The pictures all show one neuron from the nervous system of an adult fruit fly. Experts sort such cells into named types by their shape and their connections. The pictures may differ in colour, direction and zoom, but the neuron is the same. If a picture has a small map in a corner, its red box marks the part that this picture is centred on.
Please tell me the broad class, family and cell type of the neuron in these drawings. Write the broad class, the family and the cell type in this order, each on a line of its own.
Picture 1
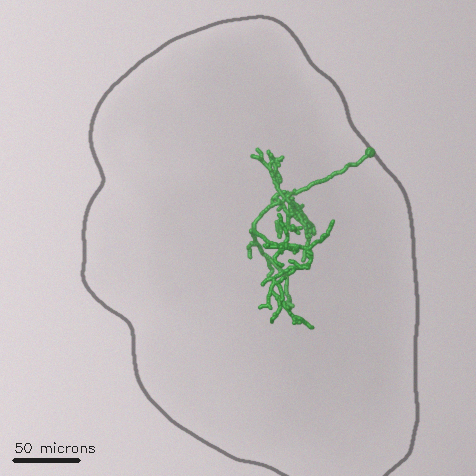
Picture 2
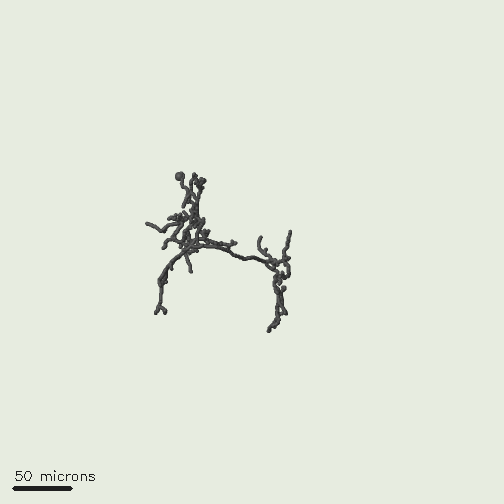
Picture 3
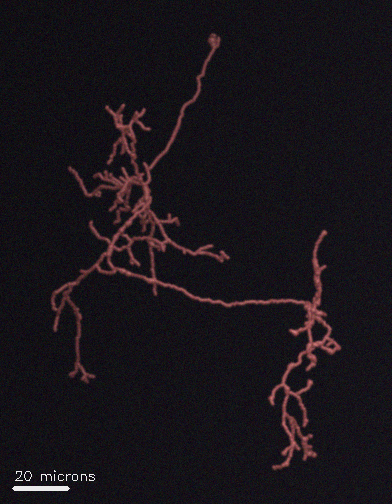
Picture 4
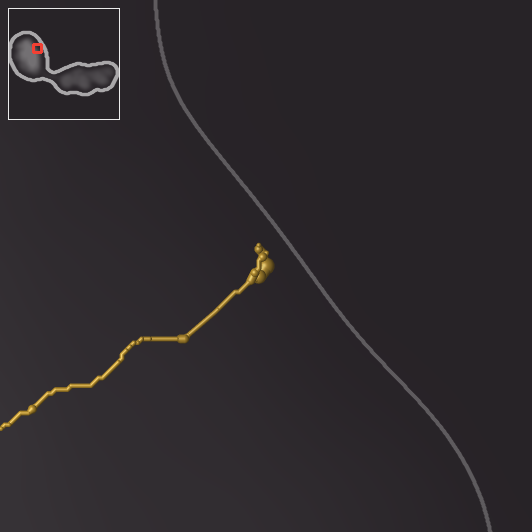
central-brain intrinsic neuron
hemilineage DM6_central1
PS260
